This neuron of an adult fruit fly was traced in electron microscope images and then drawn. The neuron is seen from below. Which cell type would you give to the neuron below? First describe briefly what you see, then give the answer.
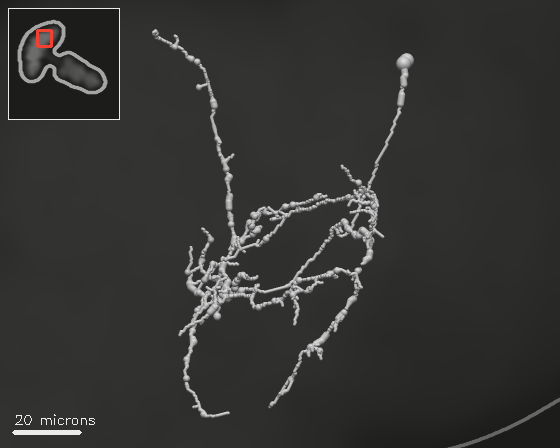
It lies in the brain. By the scale bar it is about 120 microns tall in this view. The picture shows dozens of branch ends. This is a central-brain intrinsic neuron. It is of cell type SLP360_d.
